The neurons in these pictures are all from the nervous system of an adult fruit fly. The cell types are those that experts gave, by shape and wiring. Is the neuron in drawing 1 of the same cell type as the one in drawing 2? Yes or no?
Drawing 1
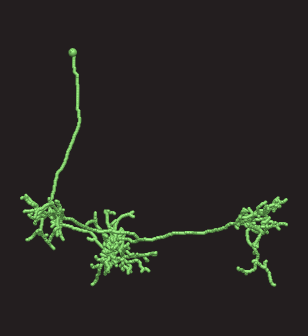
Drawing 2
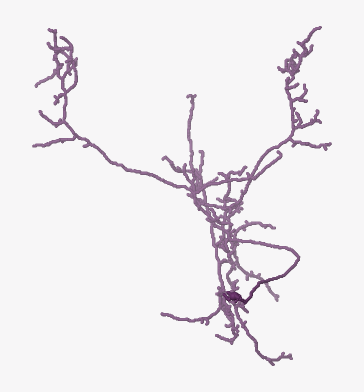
yes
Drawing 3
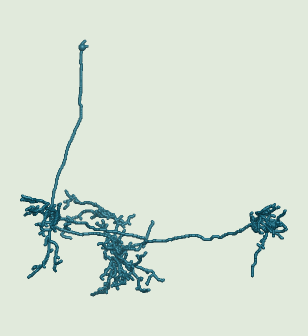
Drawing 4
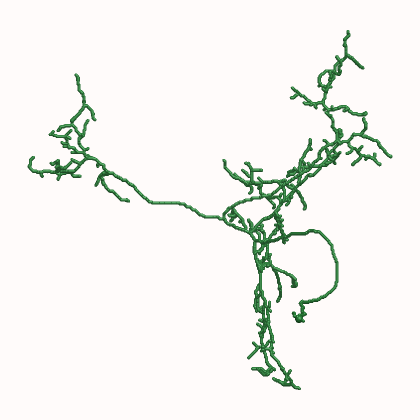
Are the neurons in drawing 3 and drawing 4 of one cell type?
no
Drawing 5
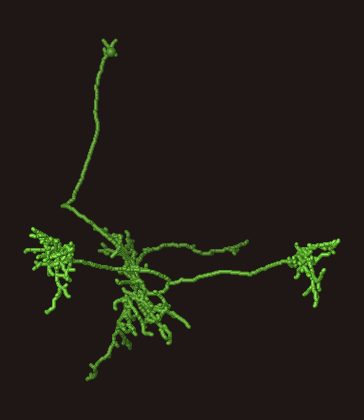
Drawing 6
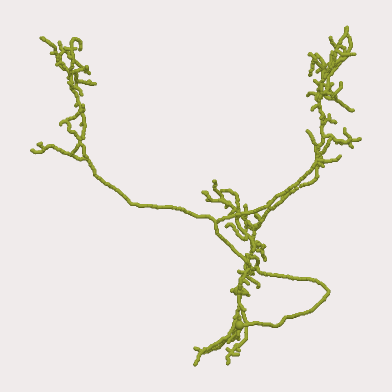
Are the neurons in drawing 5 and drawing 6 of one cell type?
yes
